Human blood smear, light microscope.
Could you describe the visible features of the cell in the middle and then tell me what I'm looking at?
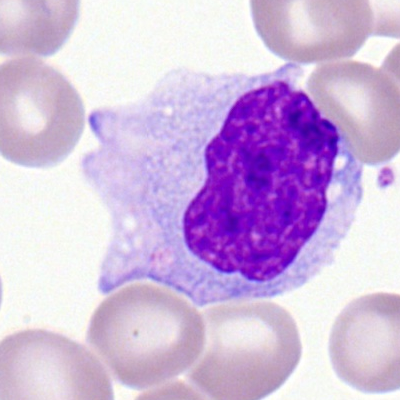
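Outline irregular, with several pointed projections along the left edge. Cytoplasm abundant and pale greyish-blue. Texture fine and dusty, without coarse dark granules. A few small clear vacuoles in the cytoplasm. Cell: monocyte.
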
